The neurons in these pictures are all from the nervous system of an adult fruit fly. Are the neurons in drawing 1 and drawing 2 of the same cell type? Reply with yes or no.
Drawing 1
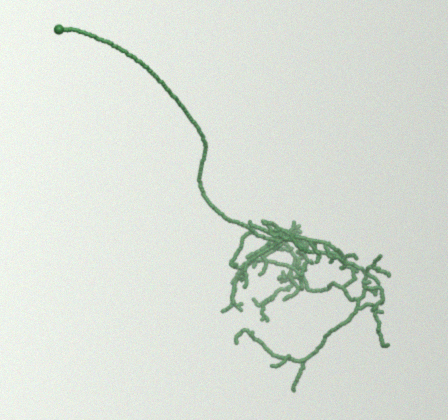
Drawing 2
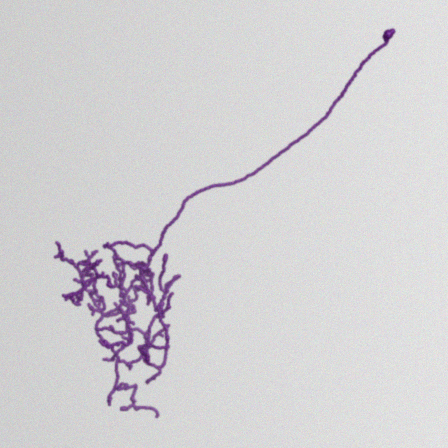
no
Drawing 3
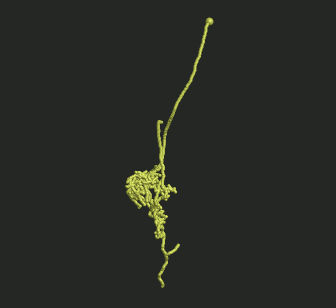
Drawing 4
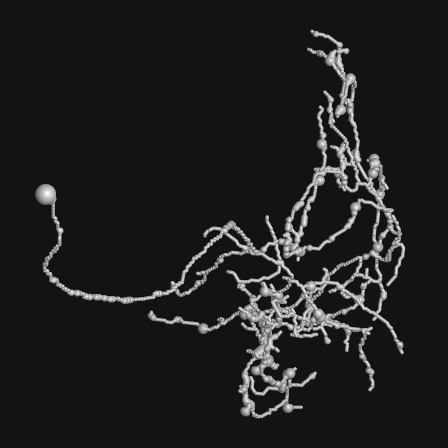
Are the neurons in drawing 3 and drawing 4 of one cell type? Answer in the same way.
no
